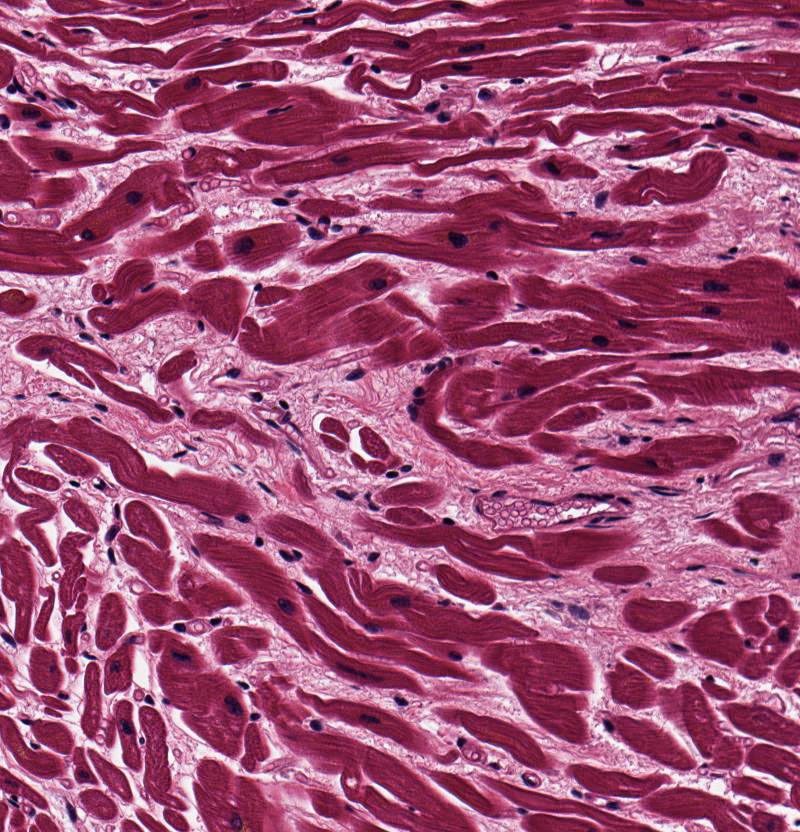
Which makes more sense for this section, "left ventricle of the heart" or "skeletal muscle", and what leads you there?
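This is left ventricle of the heart, not skeletal muscle. What decides it for me is that the fibres branch and join their neighbours instead of running as separate unbranched cylinders. I also see scattered small, dark, elongated nuclei in the connective tissue between fibres, small thin-walled vessels packed with red blood cells just below centre, and no fat cells anywhere.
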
